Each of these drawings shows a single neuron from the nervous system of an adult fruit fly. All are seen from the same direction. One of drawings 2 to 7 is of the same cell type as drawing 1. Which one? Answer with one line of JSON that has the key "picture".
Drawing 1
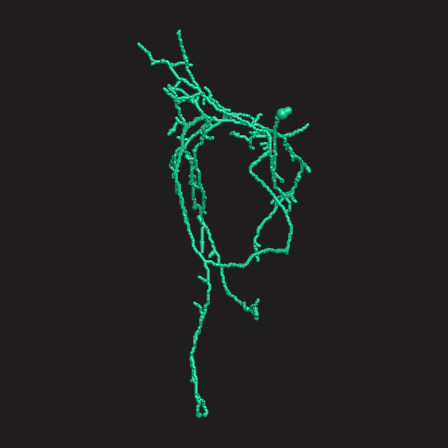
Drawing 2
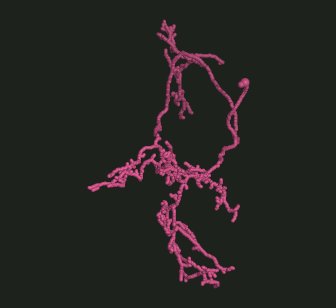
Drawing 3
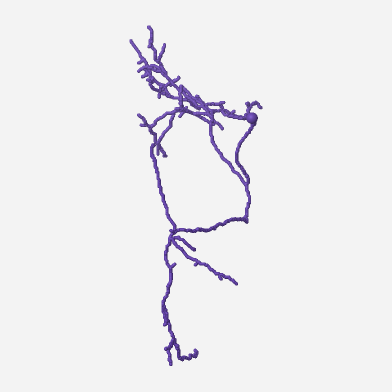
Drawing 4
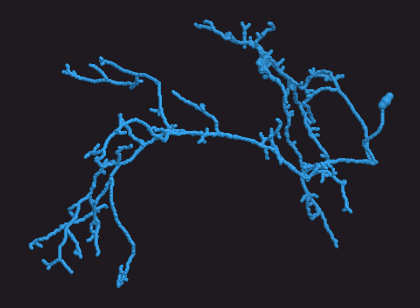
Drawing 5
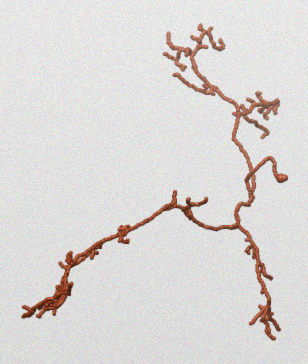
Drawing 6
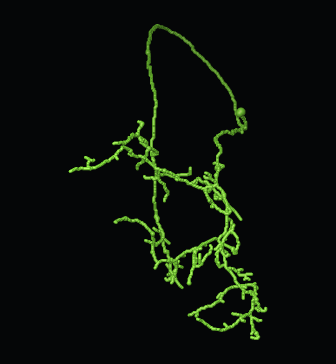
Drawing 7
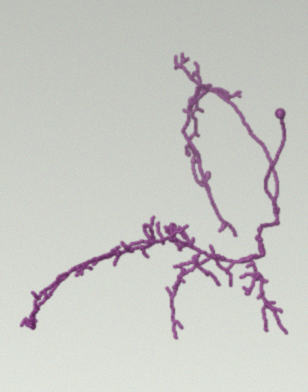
{"picture": 3}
